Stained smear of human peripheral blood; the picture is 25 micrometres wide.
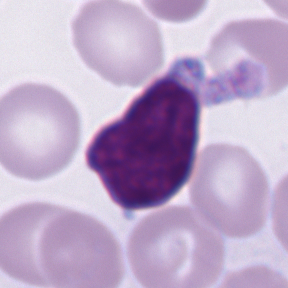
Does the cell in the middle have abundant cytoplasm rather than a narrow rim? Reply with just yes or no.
No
